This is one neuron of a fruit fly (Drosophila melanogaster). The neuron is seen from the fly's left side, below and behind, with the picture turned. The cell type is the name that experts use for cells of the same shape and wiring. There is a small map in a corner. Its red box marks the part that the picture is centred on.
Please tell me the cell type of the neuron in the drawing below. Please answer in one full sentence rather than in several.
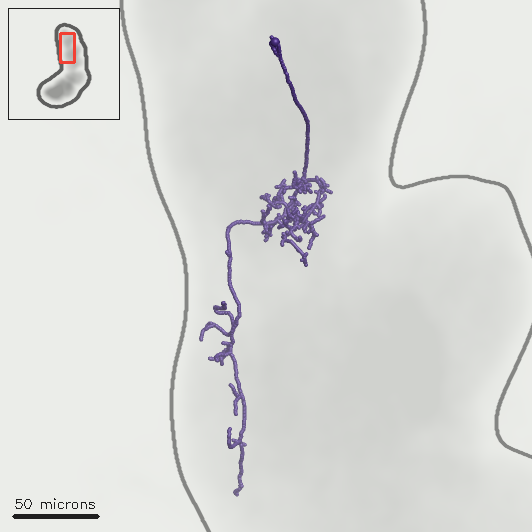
This neuron is classified under the cell type IN06A094.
